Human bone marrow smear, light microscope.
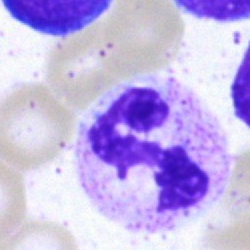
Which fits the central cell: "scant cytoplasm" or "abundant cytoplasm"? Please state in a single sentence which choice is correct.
Around the nucleus lies a broad area of cytoplasm.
